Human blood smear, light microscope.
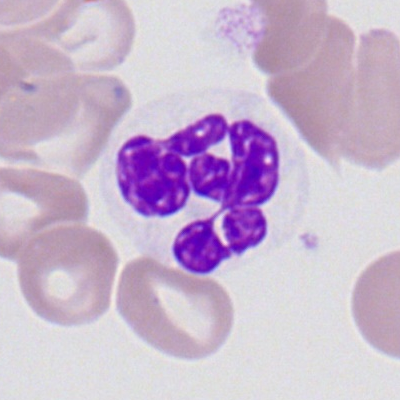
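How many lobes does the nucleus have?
At least five separate lobes, some joined only by thin strands of nuclear material.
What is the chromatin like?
Dark purple and coarsely clumped.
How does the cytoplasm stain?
Very pale, only faintly tinted.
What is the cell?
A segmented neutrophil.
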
